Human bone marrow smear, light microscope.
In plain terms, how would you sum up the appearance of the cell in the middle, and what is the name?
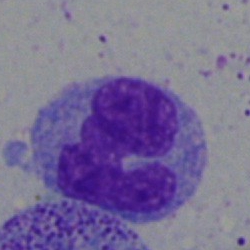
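A notch cutting in from the right side deeply indents the nucleus. Its chromatin is dark purple, moderately condensed and patchy in texture. The rim of cytoplasm is wider to the left of the nucleus than to the right, and a small pale blue bleb protrudes from the cell's left edge. Cell type: monocyte.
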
